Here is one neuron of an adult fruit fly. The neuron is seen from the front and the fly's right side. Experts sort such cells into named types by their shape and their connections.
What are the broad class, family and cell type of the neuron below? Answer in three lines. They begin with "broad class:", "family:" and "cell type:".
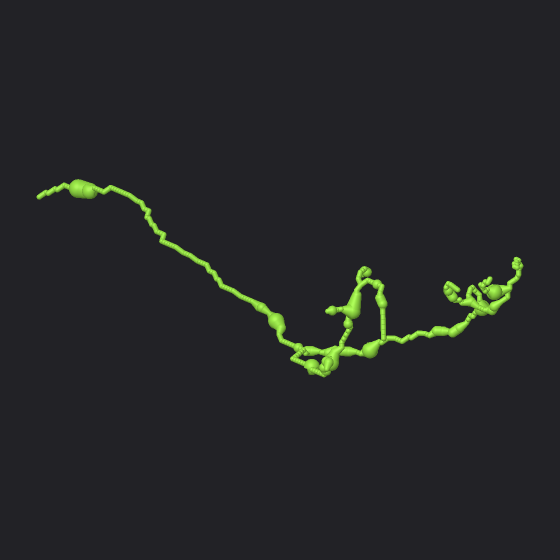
broad class: sensory neuron entering the nerve cord
family: class mechanosensory tactile
cell type: SNta26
